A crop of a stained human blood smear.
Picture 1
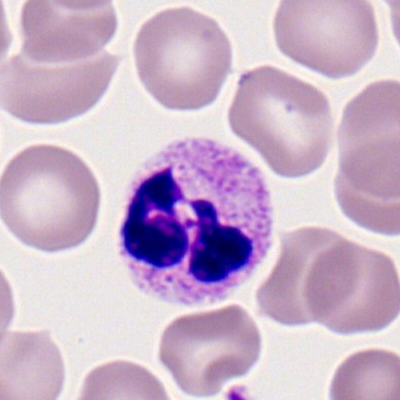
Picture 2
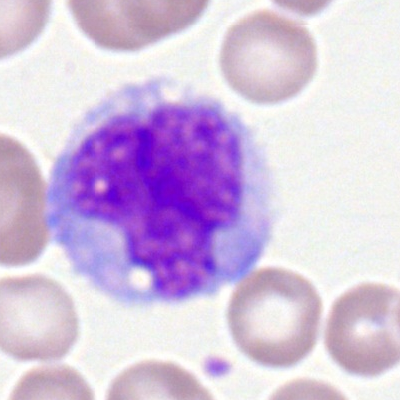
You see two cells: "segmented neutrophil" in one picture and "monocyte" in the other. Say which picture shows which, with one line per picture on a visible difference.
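The cell in picture 1 is a segmented neutrophil. The cytoplasm is dotted with fine pink-purple granules.
The cell in picture 2 is a monocyte. No distinct granules can be seen in the cytoplasm.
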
